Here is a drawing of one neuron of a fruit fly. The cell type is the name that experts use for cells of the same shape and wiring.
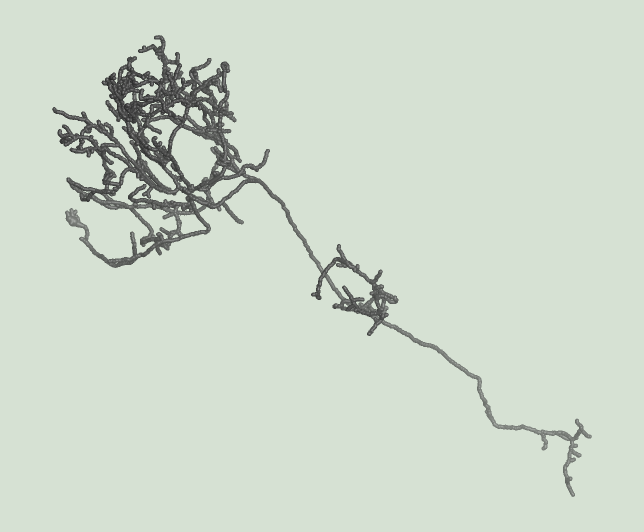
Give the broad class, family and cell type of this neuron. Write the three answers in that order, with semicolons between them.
nerve-cord intrinsic neuron; hemilineage 09B; IN09B006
